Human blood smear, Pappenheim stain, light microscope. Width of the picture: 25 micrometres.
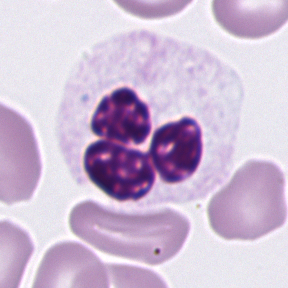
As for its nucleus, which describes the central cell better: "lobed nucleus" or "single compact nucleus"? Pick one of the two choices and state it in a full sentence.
In this cell, the nucleus is divided into separate lobes.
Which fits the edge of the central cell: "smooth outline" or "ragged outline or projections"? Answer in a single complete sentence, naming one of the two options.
This cell's outline is not rough but smooth.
